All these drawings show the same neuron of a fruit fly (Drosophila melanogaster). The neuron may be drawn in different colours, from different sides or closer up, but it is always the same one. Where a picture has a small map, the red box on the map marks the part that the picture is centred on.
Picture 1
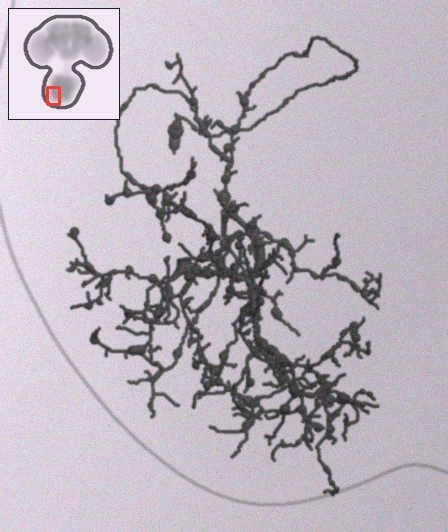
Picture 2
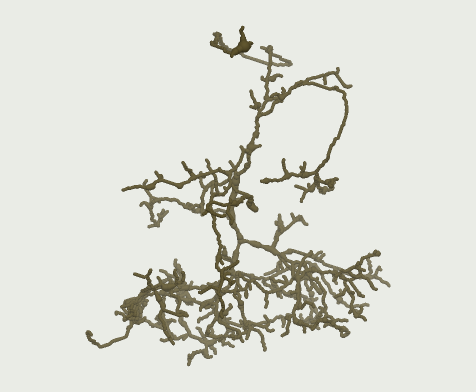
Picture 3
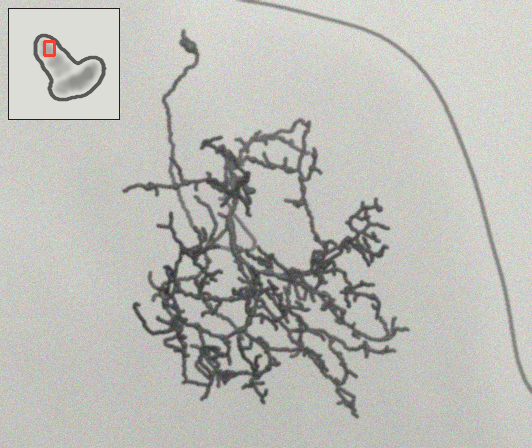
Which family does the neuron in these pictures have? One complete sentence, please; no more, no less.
For family, the neuron is given as hemilineage 03A.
